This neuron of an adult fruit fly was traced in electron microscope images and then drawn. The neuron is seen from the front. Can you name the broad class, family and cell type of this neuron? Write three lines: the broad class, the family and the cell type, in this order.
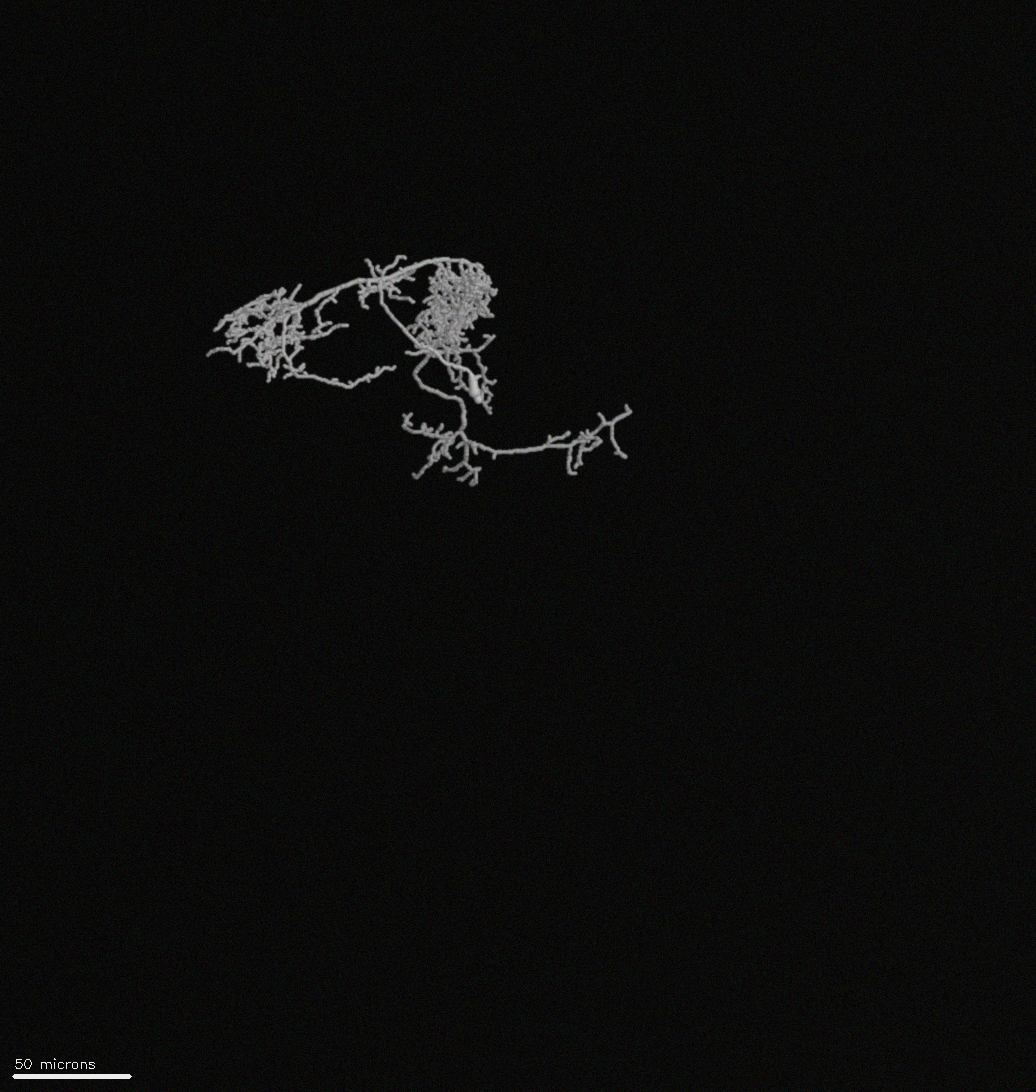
central-brain intrinsic neuron
hemilineage SMPad2
SMP080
